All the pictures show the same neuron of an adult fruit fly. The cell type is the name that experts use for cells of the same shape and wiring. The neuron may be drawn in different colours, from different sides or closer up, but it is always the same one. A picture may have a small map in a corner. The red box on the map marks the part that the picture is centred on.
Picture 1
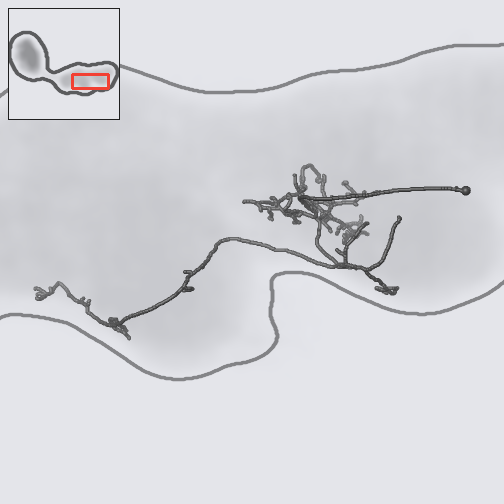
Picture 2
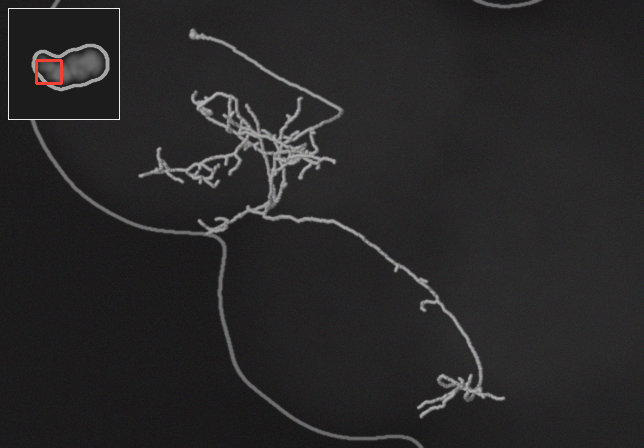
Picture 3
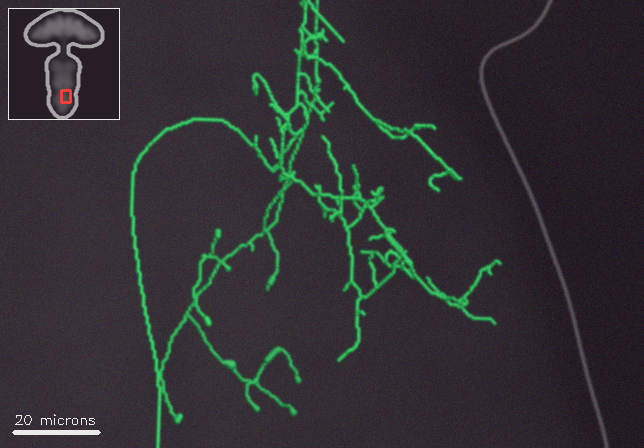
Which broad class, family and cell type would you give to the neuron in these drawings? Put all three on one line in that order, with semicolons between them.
nerve-cord intrinsic neuron; hemilineage 12B; IN12B079_b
